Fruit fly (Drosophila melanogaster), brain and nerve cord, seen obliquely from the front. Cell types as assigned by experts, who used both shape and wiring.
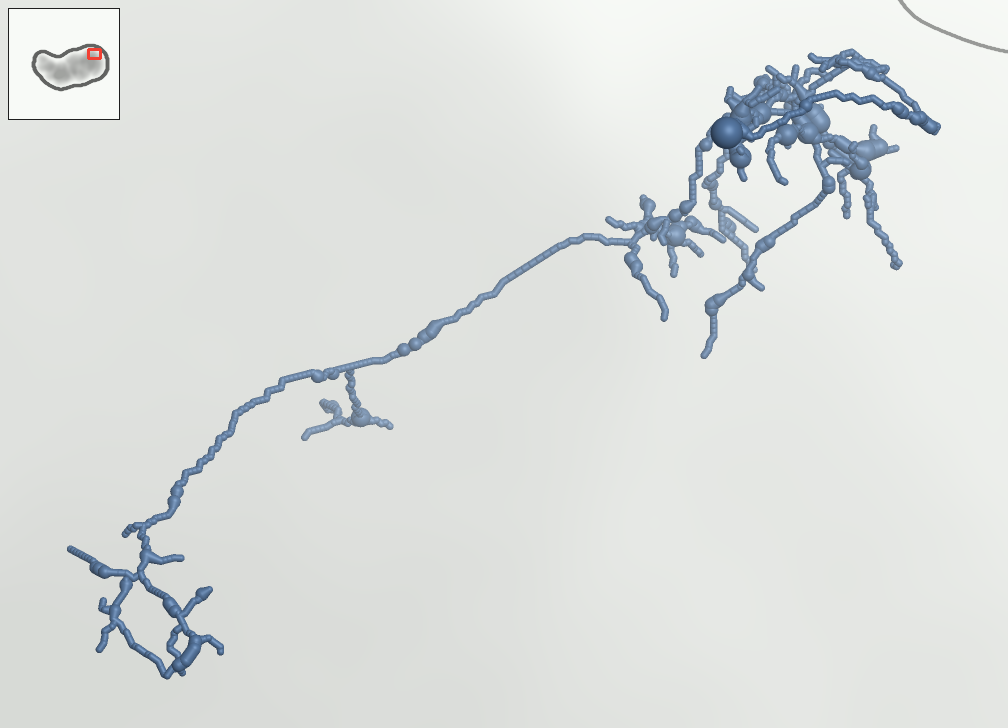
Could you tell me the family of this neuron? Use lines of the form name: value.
family: TmY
